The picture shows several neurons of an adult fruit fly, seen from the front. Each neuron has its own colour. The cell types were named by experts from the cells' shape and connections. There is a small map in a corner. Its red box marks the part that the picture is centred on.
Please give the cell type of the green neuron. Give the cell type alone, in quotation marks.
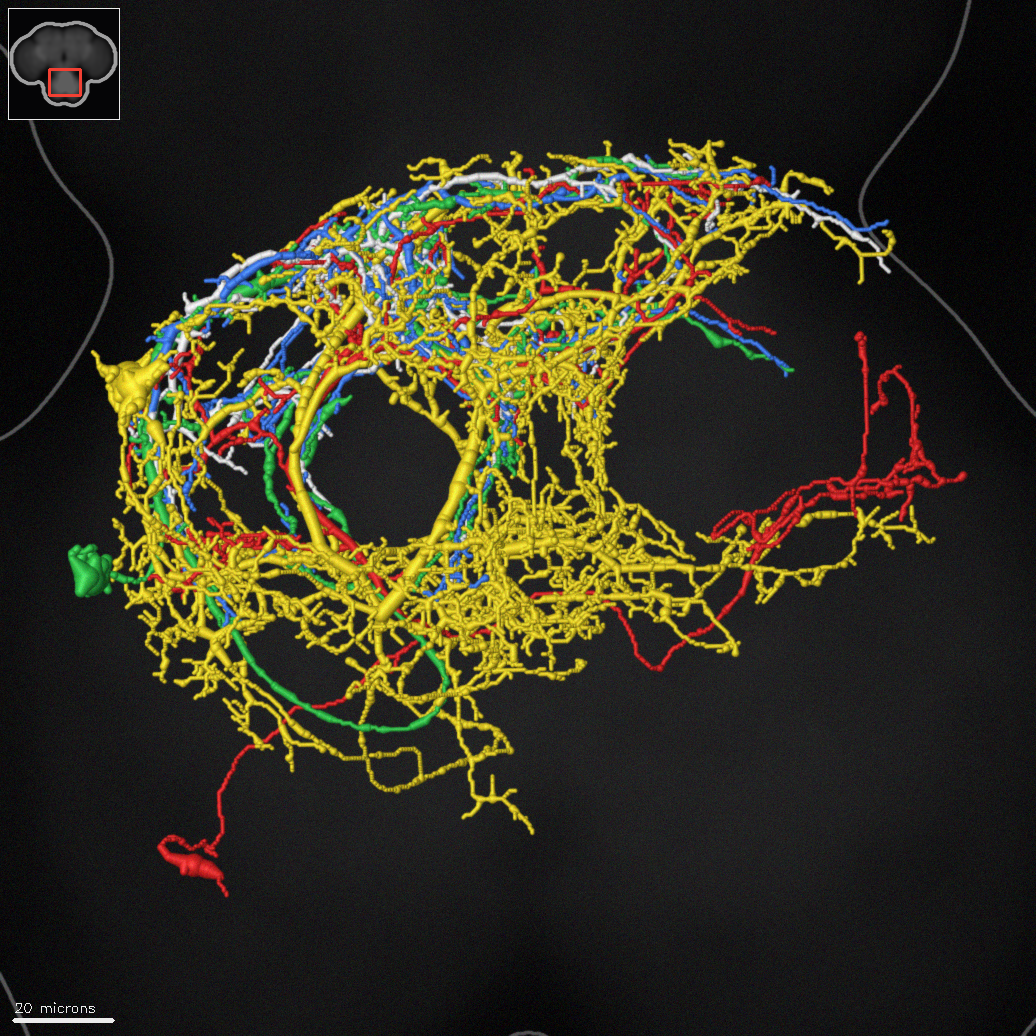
"dMS2"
